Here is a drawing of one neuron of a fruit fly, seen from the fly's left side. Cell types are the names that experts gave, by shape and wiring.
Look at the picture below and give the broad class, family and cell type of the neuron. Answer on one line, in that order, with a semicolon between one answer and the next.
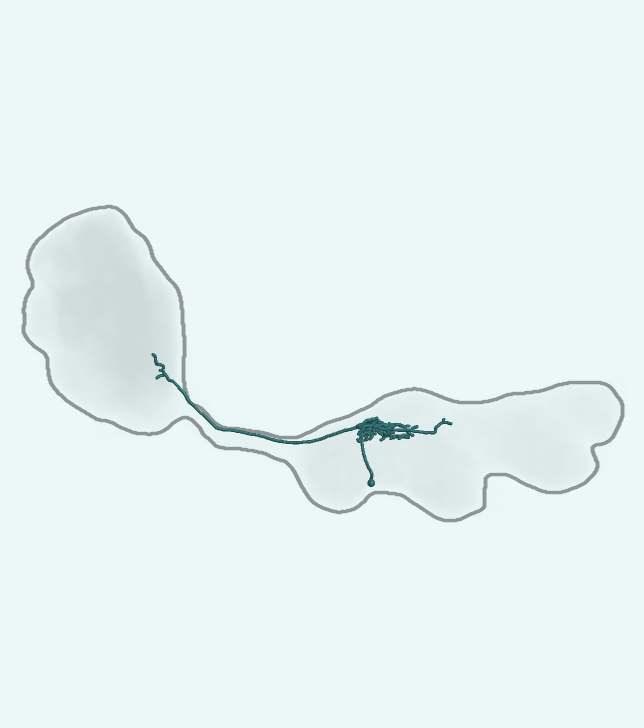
ascending neuron; hemilineage 06A; AN06A095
